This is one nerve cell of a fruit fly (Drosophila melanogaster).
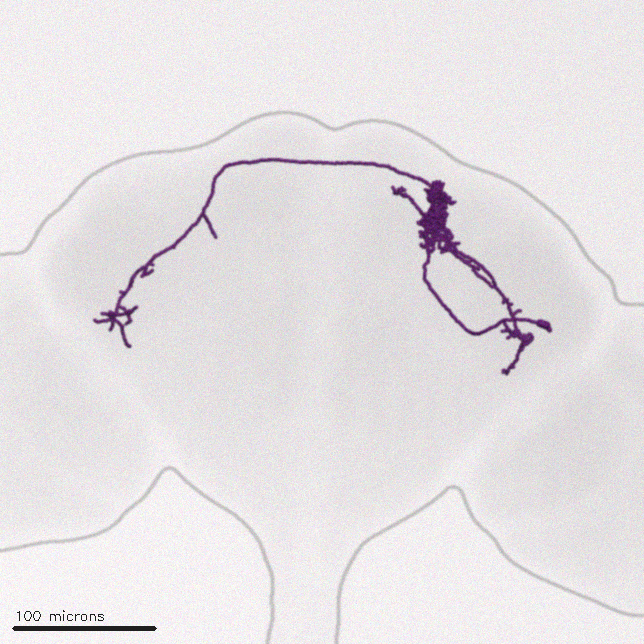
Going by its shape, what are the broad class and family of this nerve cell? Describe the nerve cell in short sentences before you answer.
It is in the brain and does not reach the nerve cord. The cell body is on the right of the picture. From left to right in the picture it spans about 350 microns. This is a central-brain intrinsic neuron. Its family is hemilineage DL1_dorsal.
